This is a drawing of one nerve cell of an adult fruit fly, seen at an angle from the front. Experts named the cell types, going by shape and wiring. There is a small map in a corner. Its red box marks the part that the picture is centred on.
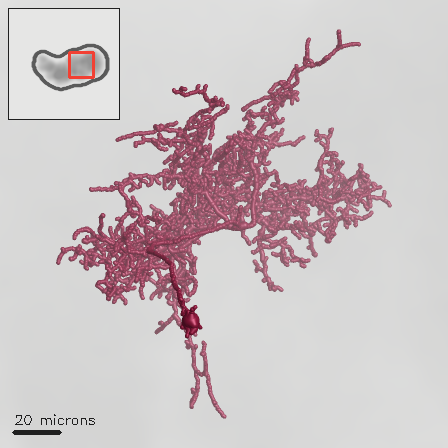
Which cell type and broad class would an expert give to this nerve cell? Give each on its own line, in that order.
IB008
central-brain intrinsic neuron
